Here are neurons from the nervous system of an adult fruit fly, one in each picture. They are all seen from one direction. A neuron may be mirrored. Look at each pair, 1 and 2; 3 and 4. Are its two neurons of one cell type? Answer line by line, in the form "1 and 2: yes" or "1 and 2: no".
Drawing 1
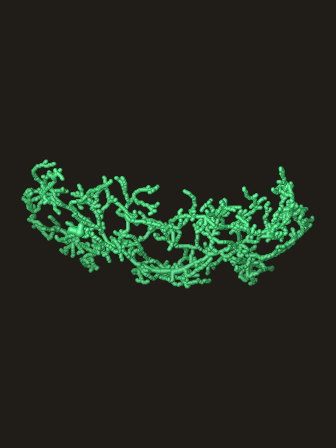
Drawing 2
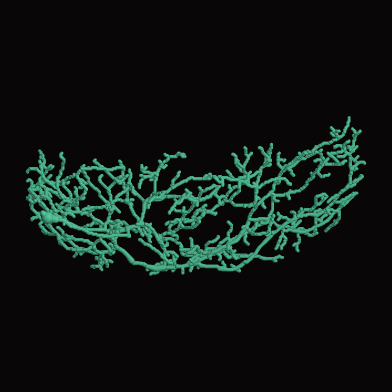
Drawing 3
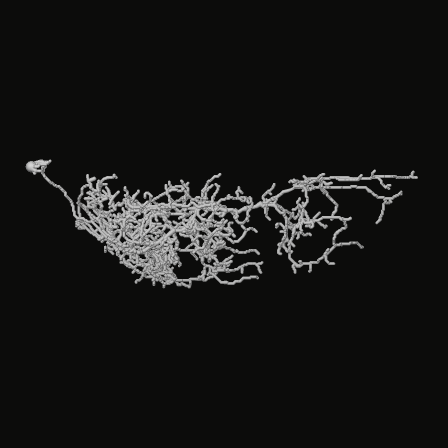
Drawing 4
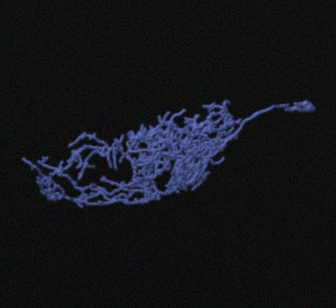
1 and 2: yes
3 and 4: yes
